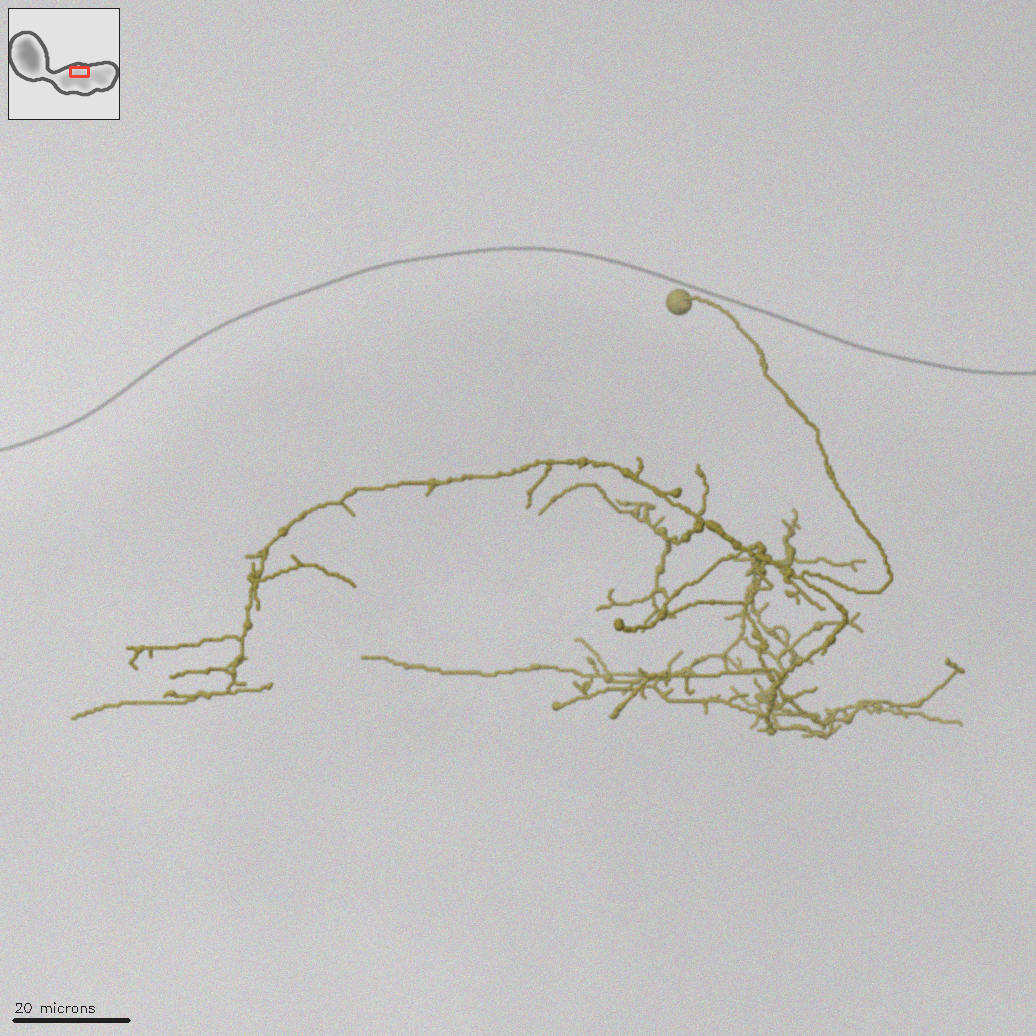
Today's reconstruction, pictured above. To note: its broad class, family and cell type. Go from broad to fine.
nerve-cord intrinsic neuron; hemilineage 11B; IN11B018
